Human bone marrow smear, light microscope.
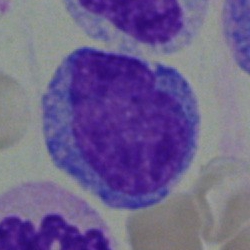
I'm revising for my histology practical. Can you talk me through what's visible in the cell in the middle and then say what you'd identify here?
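Start with the nucleus: it fills most of the cell, and there is a notch in its upper right edge. Its chromatin is fine and evenly spread rather than clumped. The cytoplasm around it is blue. Putting that together, this cell is a blast.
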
